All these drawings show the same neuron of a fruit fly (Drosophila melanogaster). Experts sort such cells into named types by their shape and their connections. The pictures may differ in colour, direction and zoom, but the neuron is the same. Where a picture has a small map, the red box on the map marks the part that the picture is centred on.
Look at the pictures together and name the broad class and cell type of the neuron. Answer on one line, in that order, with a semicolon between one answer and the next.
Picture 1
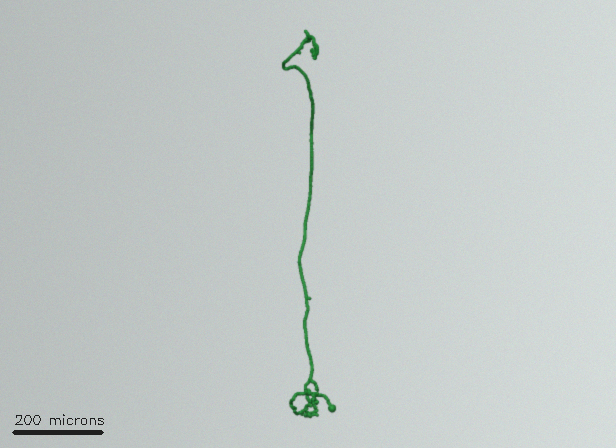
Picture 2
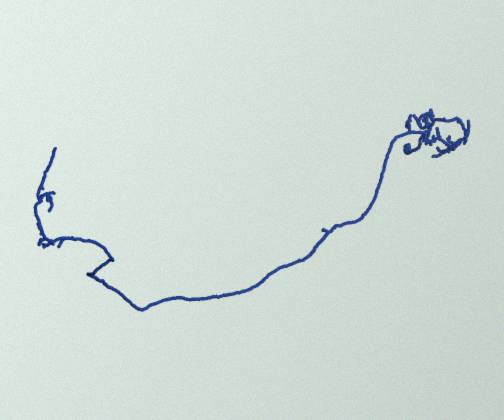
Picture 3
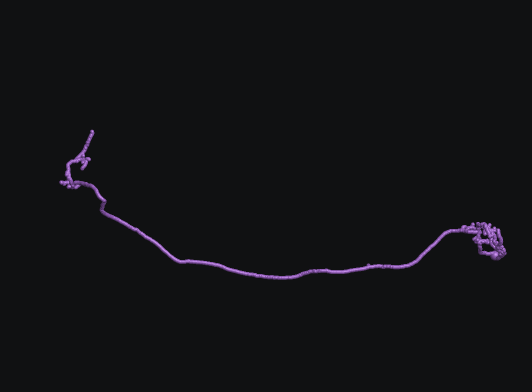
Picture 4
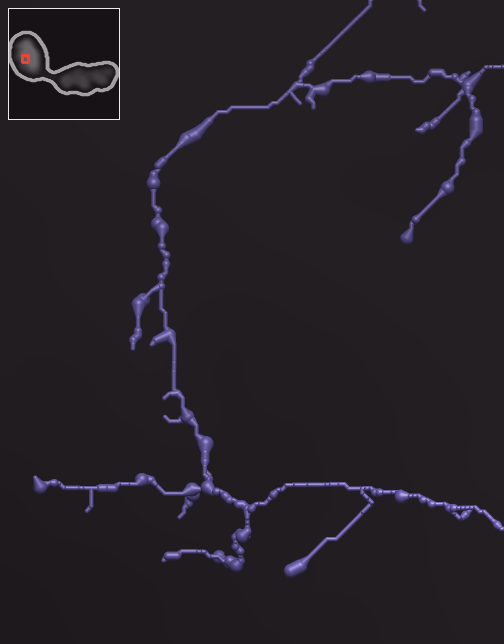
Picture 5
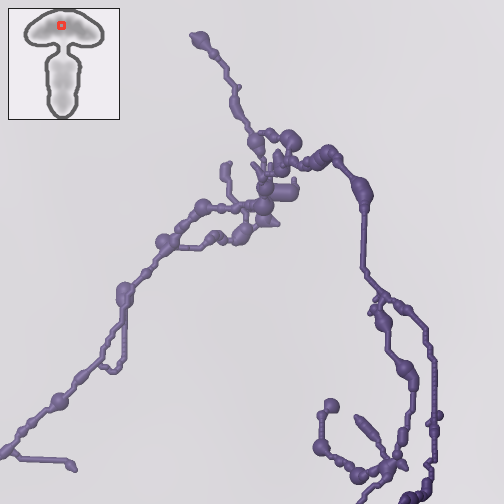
ascending neuron; ANXXX380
